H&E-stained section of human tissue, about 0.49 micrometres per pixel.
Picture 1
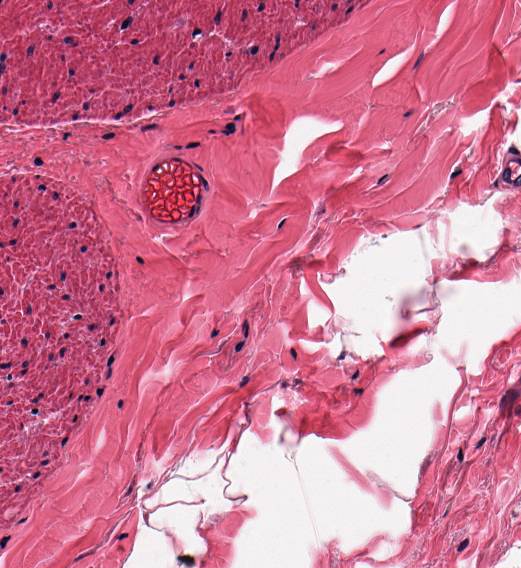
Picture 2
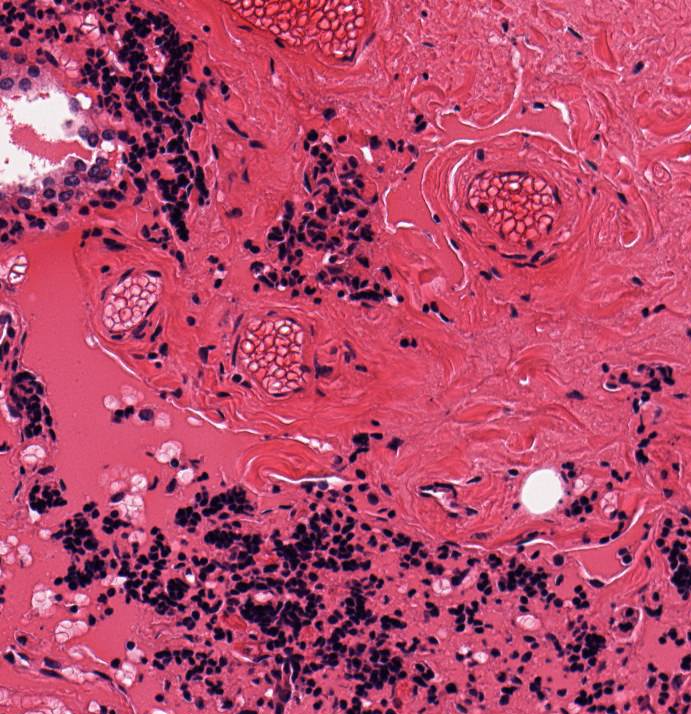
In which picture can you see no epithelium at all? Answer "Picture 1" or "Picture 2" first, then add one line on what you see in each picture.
Picture 1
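What picture 1 shows: No epithelium lines any surface in this field.
What picture 2 shows: In the upper left corner an empty white lumen is lined by a layer of cells with round nuclei.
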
